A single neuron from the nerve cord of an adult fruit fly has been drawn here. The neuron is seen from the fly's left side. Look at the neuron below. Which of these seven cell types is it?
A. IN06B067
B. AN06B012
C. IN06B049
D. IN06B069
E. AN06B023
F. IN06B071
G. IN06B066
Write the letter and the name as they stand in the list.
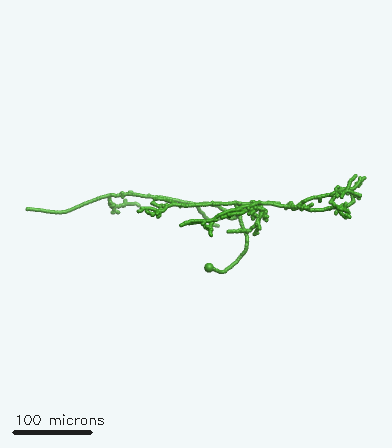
B. AN06B012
